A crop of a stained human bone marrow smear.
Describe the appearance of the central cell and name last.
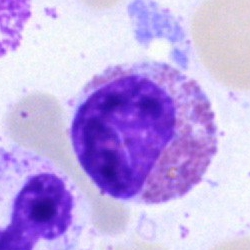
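Round cell outline. Nucleus off-centre, toward the left. Cytoplasm widest on the lower right side of the nucleus, pinkish-lilac. Eosinophil.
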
